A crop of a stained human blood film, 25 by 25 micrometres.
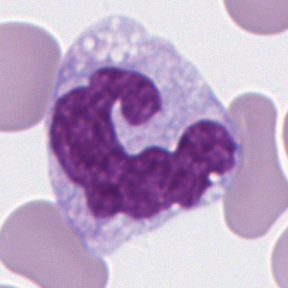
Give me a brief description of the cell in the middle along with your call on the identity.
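The outline of the cell is irregular and somewhat angular, not smoothly round. At its upper end the nucleus curls back on itself to form a hook, and no nucleolus can be seen within it. Small clear vacuoles are present in the cytoplasm at the top of the cell. The cell is a monocyte.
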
